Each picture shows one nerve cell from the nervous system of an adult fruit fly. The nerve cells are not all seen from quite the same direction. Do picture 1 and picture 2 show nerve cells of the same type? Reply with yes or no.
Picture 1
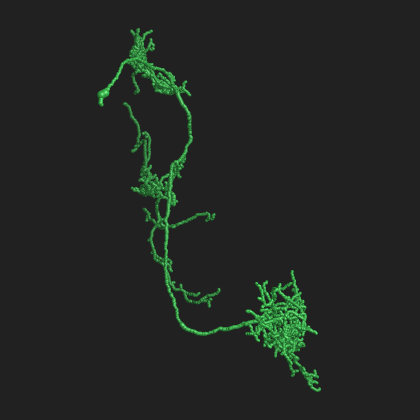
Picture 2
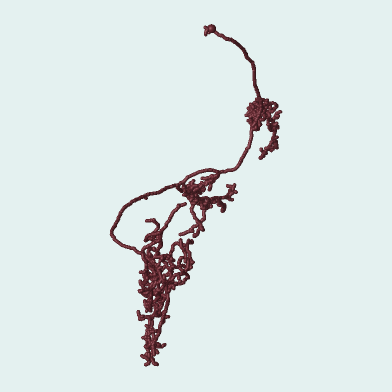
yes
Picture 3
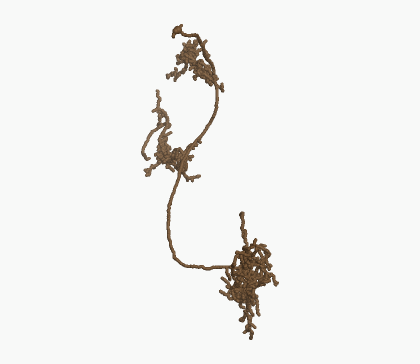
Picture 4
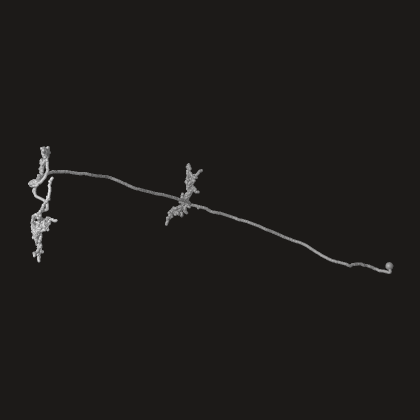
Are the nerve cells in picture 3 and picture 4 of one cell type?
no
